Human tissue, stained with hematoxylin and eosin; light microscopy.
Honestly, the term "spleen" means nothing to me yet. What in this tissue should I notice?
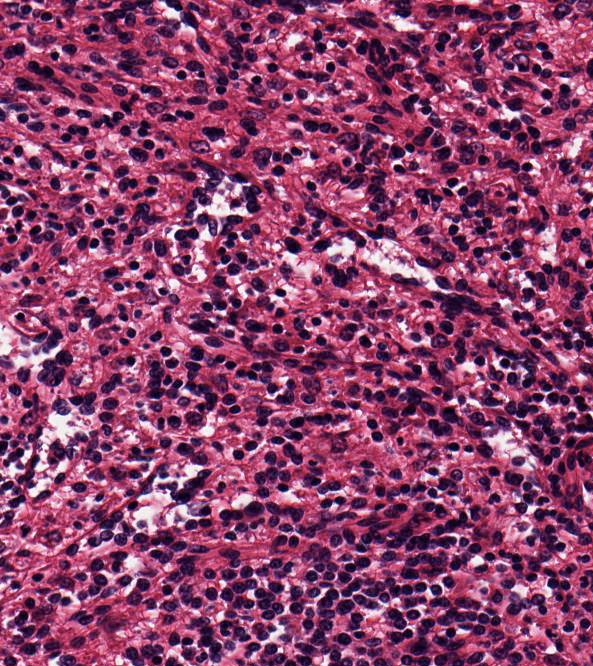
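This section is spleen, so let's hold it against the usual picture.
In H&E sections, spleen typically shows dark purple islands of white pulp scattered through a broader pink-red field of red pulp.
This field differs from that: it is diffusely and densely cellular throughout, without lobules or other organised units, so no separate islands stand apart from a surrounding field. What you do see is mostly small cells with round, darkly stained nuclei and scant cytoplasm. Pink, fibrillary stroma lies between them across the whole field, and there are no fat cells.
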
